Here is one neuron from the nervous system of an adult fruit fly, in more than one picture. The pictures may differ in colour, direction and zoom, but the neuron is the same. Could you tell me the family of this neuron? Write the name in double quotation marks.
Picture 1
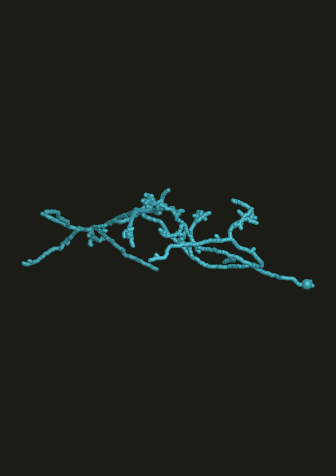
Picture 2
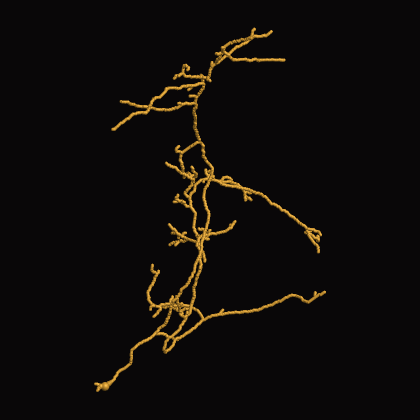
"hemilineage AOTUv3_dorsal"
